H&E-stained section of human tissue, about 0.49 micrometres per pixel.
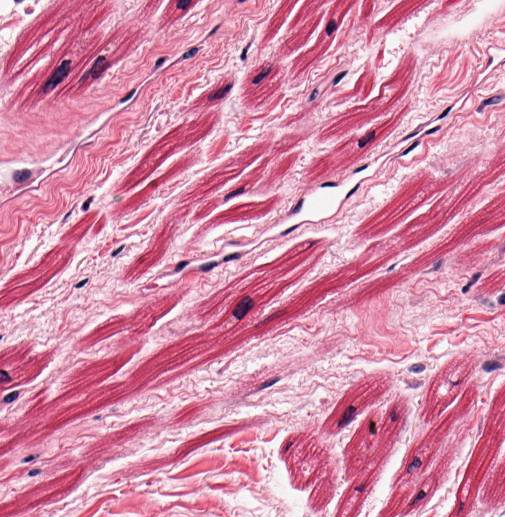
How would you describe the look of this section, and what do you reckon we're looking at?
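Looking first at the fibres, the cytoplasm is deep pink with fine lengthwise myofibril lines. Their nuclei sit centrally, not at the edges. Small dark spindle-shaped nuclei lie singly in the stroma between fibres. I see no fat cells. This is atrial appendage of the heart.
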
